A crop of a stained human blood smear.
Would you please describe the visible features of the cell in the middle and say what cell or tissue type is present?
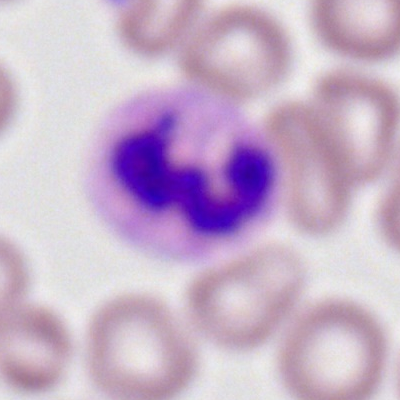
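The outline is round and smooth. Its chromatin looks dark purple and dense, and I can't find any nucleoli in the nucleus. There's plenty of cytoplasm, a pale pinkish-lilac. This is a segmented neutrophil.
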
